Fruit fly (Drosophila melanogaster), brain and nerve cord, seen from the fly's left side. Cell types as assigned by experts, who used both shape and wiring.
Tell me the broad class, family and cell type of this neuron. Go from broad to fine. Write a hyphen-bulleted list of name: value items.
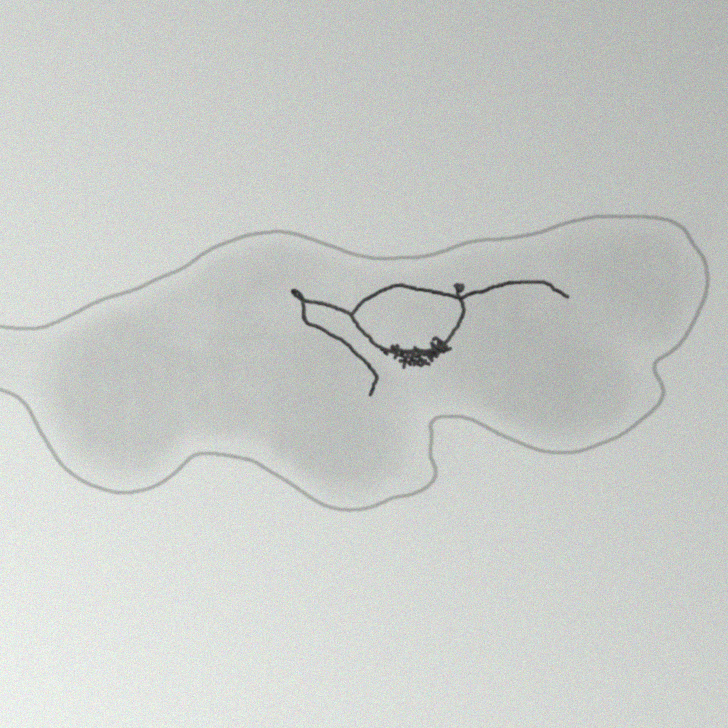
- broad class: nerve-cord intrinsic neuron
- family: hemilineage 18B
- cell type: IN18B044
